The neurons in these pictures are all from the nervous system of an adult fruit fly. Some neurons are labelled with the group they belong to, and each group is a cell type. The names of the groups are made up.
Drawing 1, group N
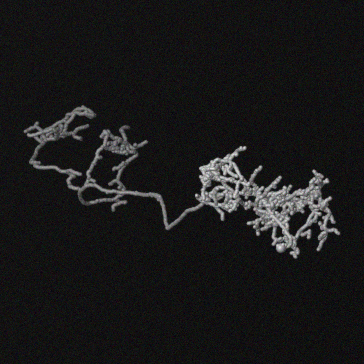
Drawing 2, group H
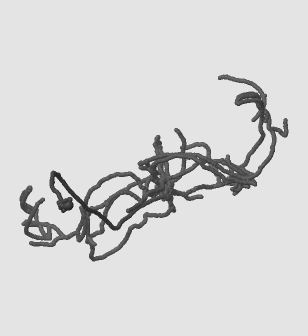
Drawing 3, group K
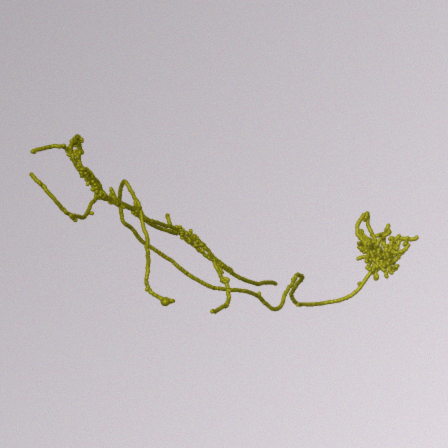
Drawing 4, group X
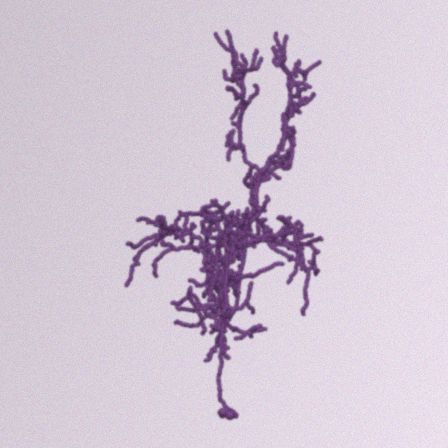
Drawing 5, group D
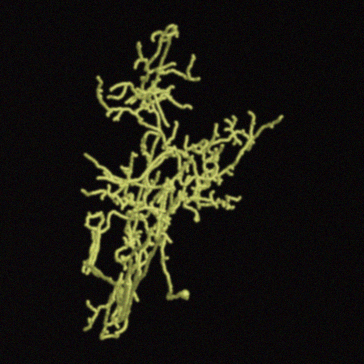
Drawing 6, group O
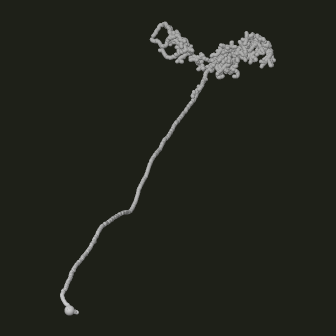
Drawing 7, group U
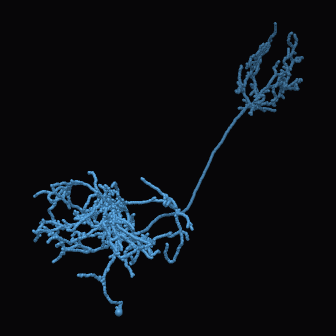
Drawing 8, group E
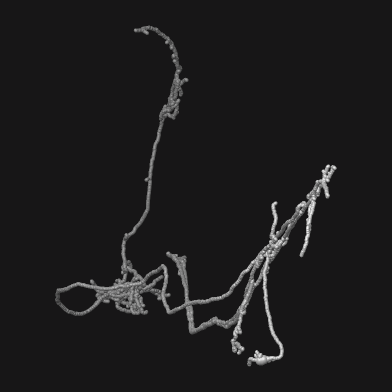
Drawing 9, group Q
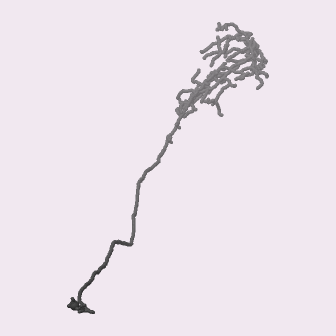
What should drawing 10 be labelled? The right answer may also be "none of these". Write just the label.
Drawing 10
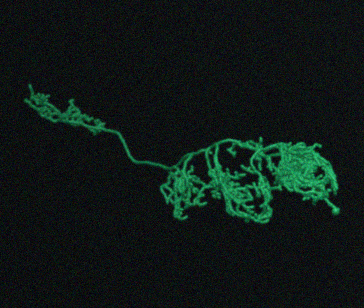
none of these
